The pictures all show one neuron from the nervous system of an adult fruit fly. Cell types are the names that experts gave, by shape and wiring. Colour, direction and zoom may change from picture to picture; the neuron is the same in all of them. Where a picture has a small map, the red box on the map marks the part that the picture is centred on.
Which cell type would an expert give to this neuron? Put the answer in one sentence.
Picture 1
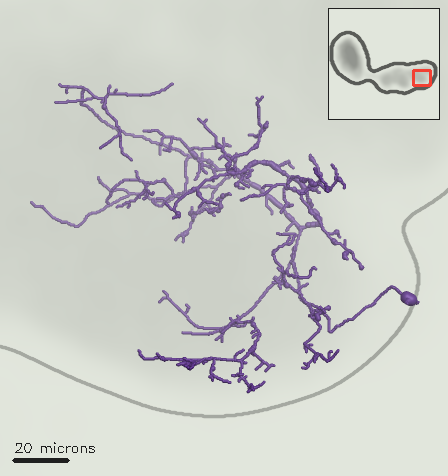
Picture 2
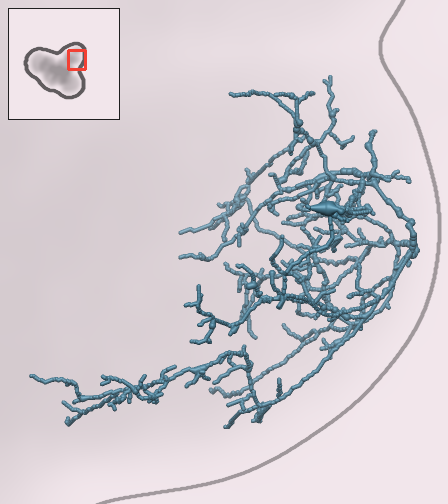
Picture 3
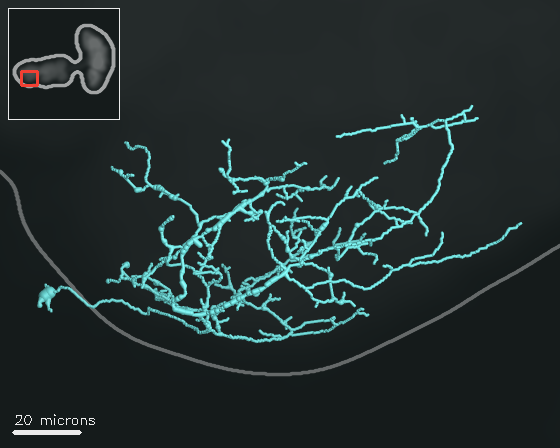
The cell type is IN13A030.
